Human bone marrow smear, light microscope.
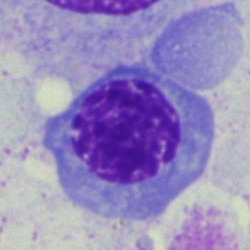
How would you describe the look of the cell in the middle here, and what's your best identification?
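Irregular and angular rather than smoothly round, the outline of this cell stands out first. Its chromatin is coarse, clumped into dark patches with paler gaps between them. The rim of cytoplasm is wider below the nucleus than above it, and no granules are seen in it. This cell is an erythroblast.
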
